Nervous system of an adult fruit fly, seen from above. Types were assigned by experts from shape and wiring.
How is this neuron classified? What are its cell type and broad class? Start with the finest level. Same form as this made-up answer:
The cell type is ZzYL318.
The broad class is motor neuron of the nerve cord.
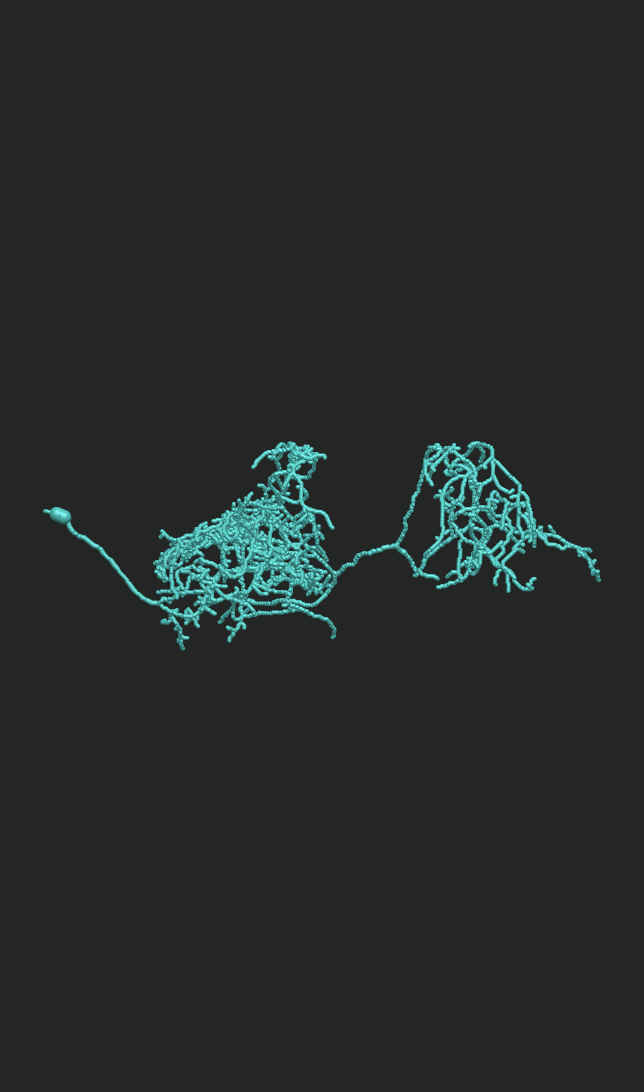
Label: The cell type is LAL100.
The broad class is central-brain intrinsic neuron.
